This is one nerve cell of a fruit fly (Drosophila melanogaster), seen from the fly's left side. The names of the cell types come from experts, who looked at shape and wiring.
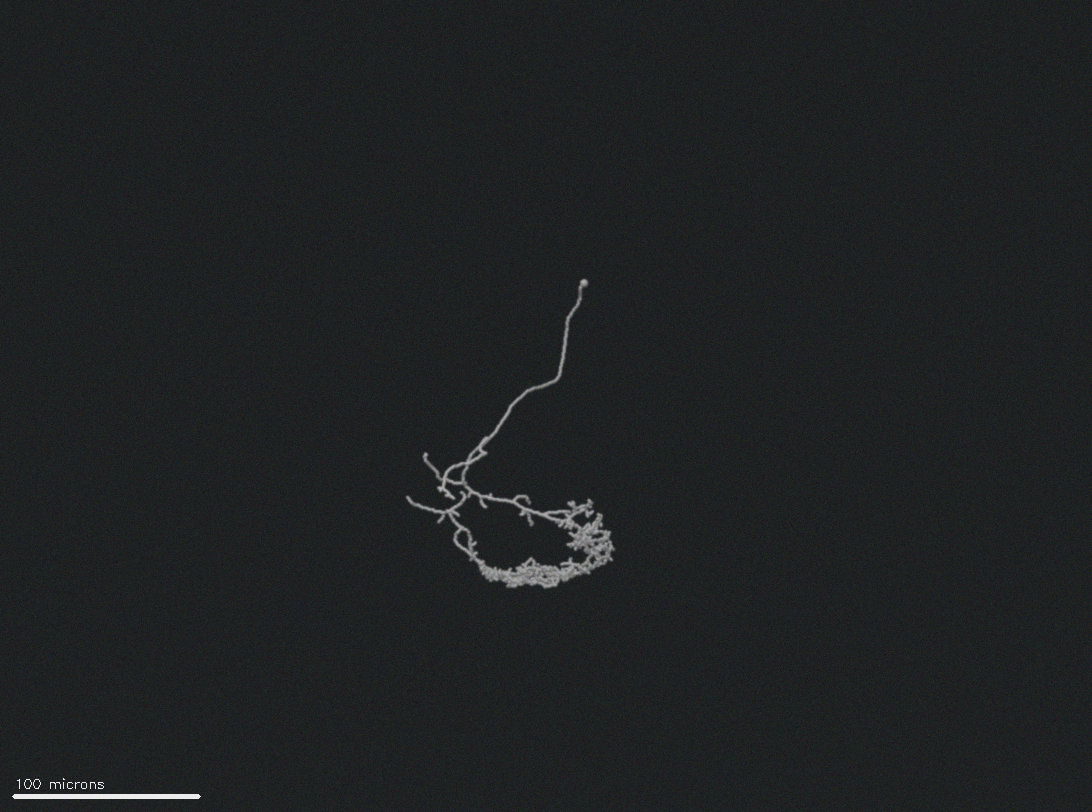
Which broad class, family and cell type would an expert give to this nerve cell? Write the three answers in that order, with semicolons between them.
nerve-cord intrinsic neuron; hemilineage 23B; IN23B031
